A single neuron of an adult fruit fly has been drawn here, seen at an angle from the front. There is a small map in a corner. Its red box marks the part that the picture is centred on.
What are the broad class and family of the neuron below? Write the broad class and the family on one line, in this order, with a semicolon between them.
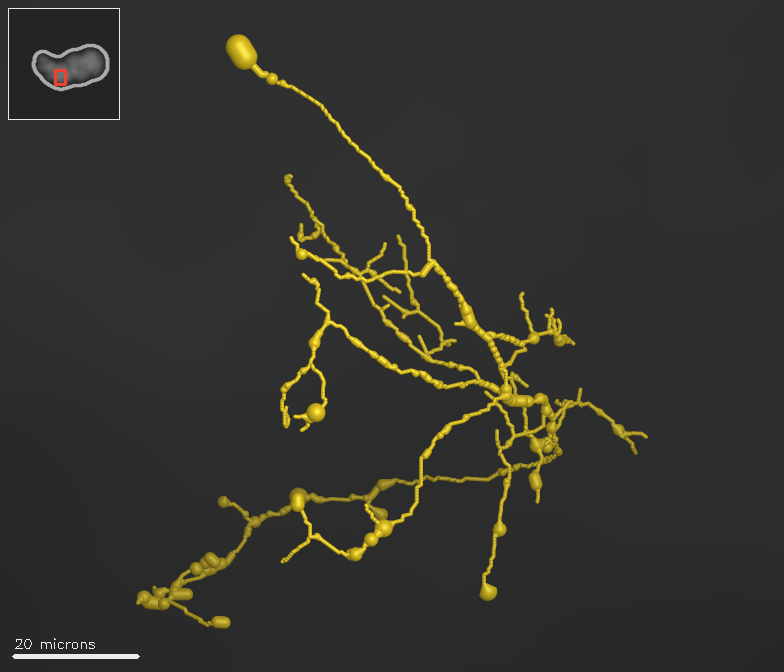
nerve-cord intrinsic neuron; hemilineage 09A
